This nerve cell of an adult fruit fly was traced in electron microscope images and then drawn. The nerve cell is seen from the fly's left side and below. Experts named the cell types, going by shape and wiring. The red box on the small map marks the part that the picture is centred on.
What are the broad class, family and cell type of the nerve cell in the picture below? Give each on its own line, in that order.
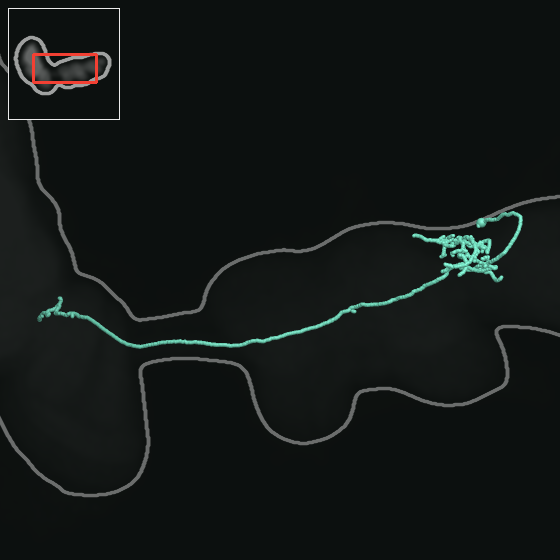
ascending neuron
hemilineage 19B
AN19B060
